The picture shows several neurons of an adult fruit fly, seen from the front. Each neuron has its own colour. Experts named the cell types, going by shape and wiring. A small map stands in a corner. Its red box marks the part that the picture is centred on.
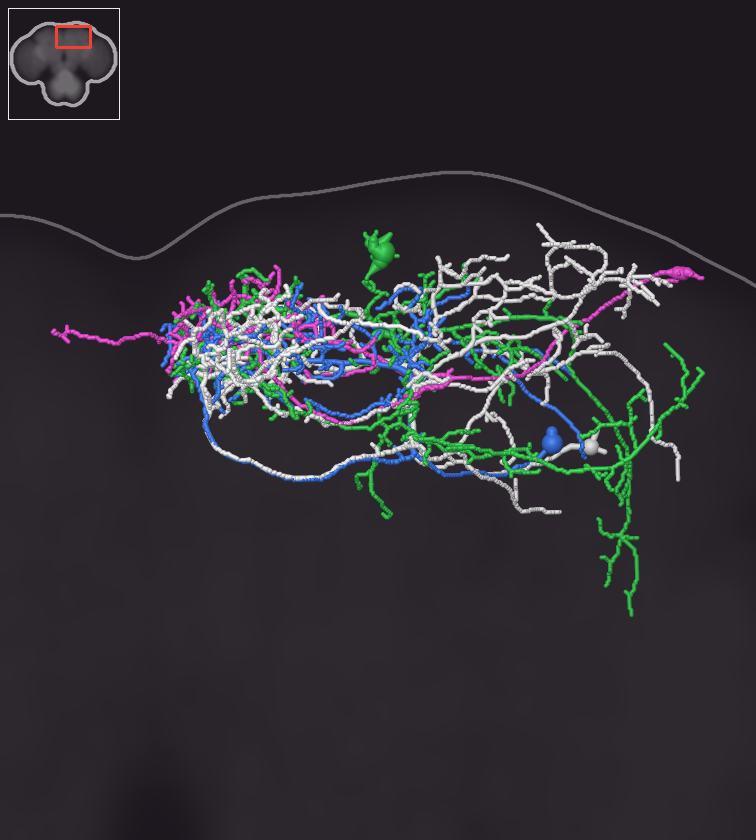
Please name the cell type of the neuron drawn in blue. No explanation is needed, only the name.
LPN_a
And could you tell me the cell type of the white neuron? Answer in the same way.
LPN_b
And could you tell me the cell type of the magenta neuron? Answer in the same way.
SMP218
